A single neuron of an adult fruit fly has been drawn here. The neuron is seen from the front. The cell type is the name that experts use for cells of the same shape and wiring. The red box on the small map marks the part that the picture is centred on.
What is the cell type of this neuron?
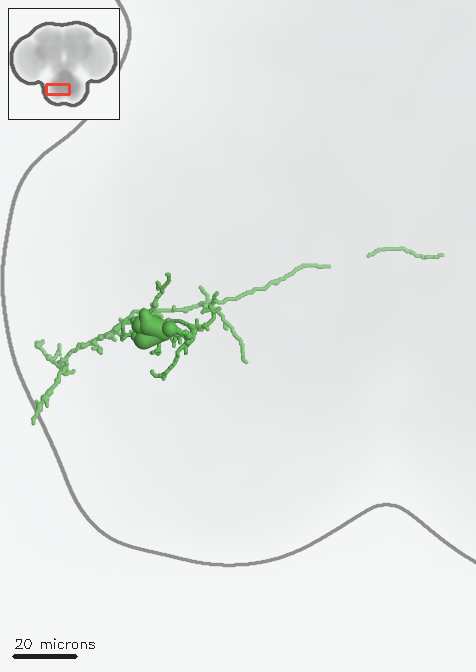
ltm1-tibia MN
